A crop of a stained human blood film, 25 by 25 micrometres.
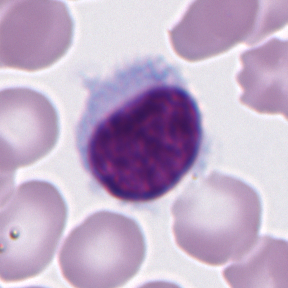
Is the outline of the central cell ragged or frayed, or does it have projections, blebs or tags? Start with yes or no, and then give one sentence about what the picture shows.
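Yes. The upper edge of the cell is ragged, with fine wispy projections.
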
